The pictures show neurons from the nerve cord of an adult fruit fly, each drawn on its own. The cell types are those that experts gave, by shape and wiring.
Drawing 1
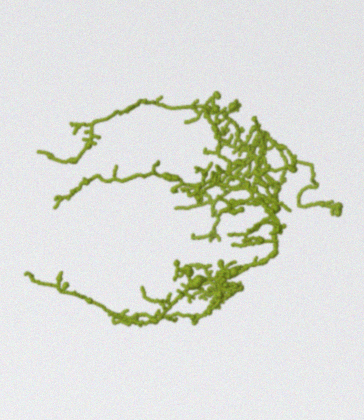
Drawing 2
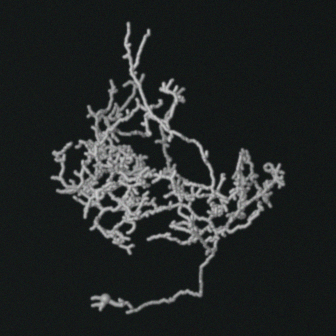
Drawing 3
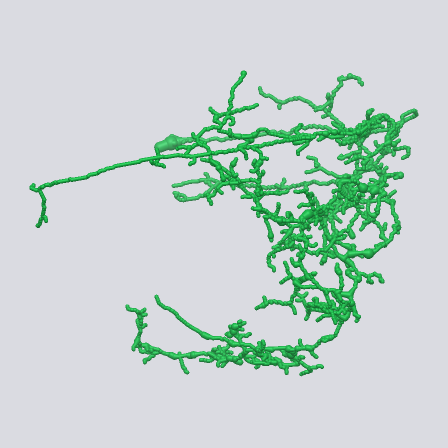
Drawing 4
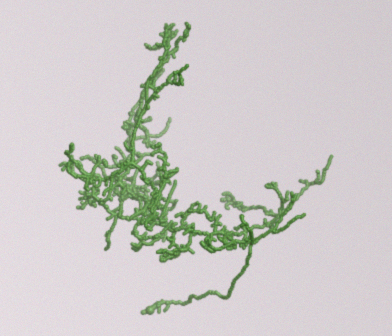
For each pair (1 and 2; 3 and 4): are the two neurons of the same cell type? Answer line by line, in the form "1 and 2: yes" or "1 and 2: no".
1 and 2: yes
3 and 4: no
